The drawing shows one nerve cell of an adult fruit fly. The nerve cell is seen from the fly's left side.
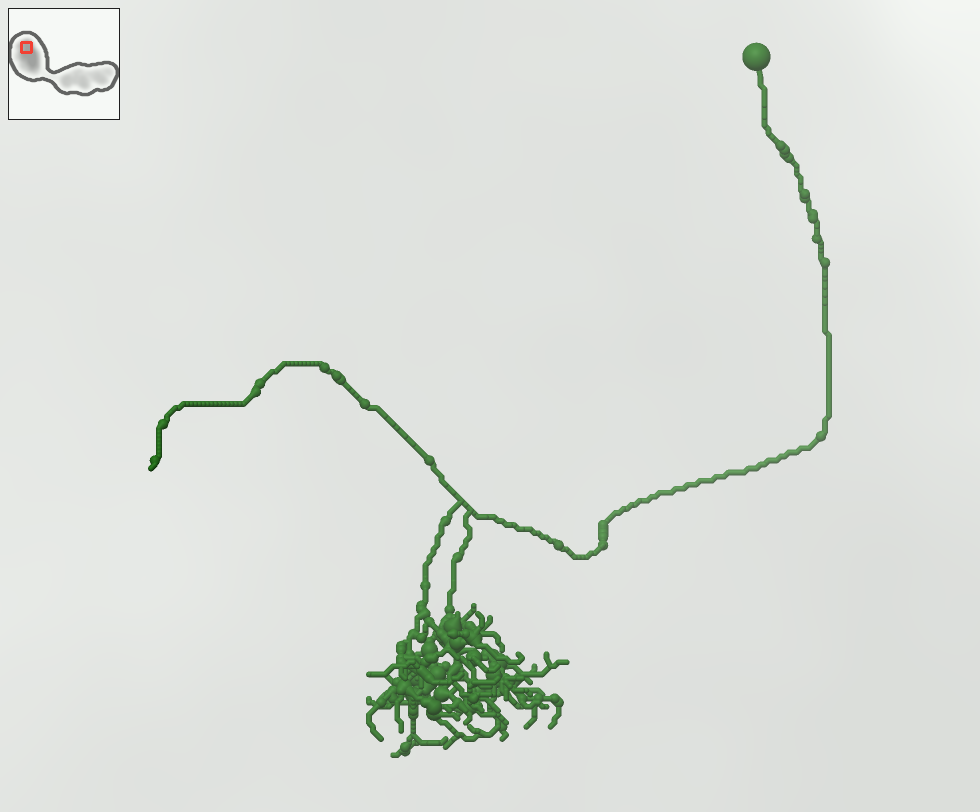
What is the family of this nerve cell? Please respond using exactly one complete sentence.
The family that includes this nerve cell is class CX.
